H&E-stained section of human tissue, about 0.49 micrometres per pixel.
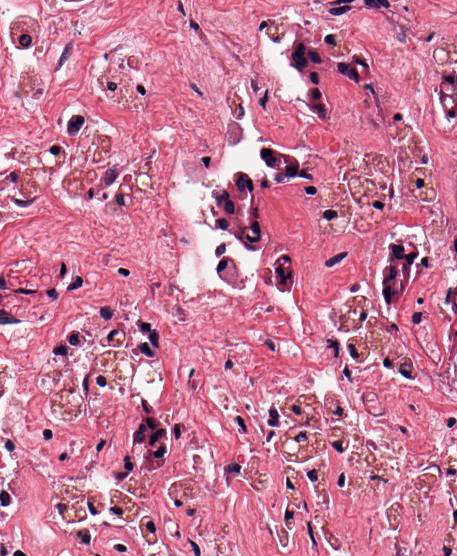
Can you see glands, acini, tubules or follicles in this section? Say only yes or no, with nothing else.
No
